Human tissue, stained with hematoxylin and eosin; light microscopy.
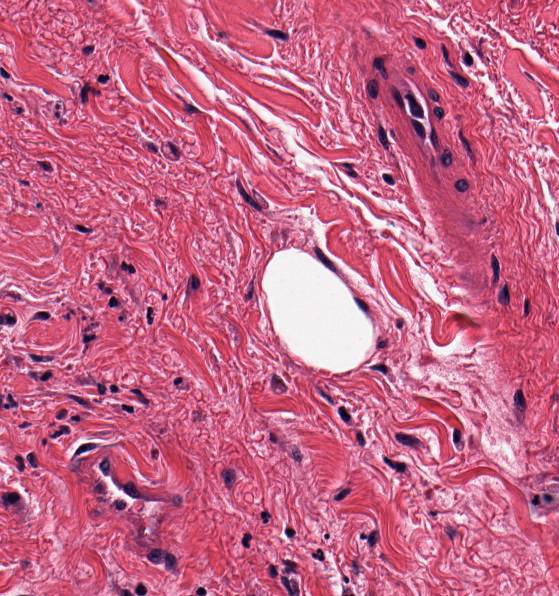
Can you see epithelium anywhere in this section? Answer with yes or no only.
No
